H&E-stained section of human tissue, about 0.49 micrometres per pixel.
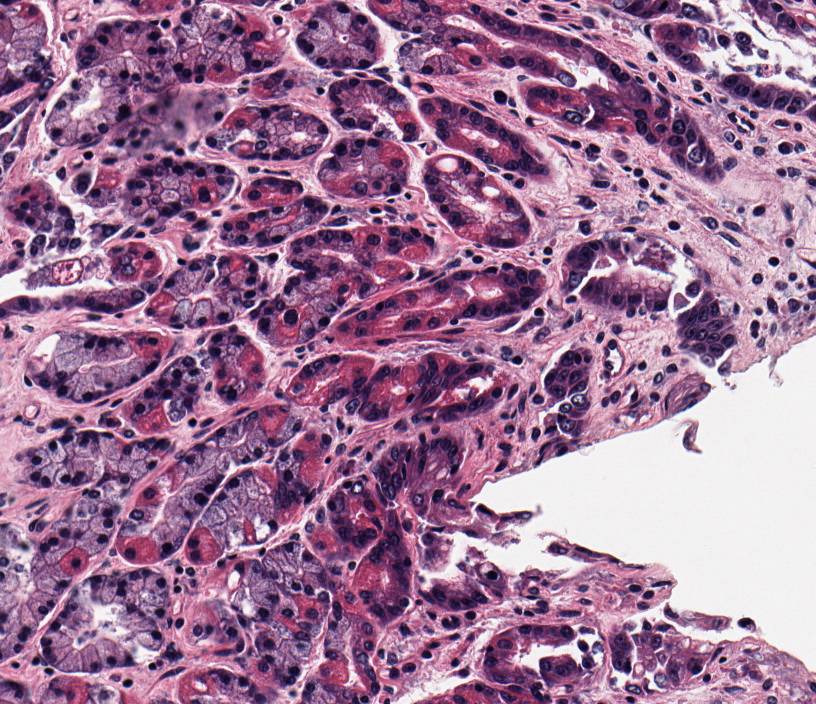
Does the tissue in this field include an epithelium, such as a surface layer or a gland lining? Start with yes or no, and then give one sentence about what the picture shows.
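Yes. Most of the field is filled with closely packed glands cut in cross and oblique section.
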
